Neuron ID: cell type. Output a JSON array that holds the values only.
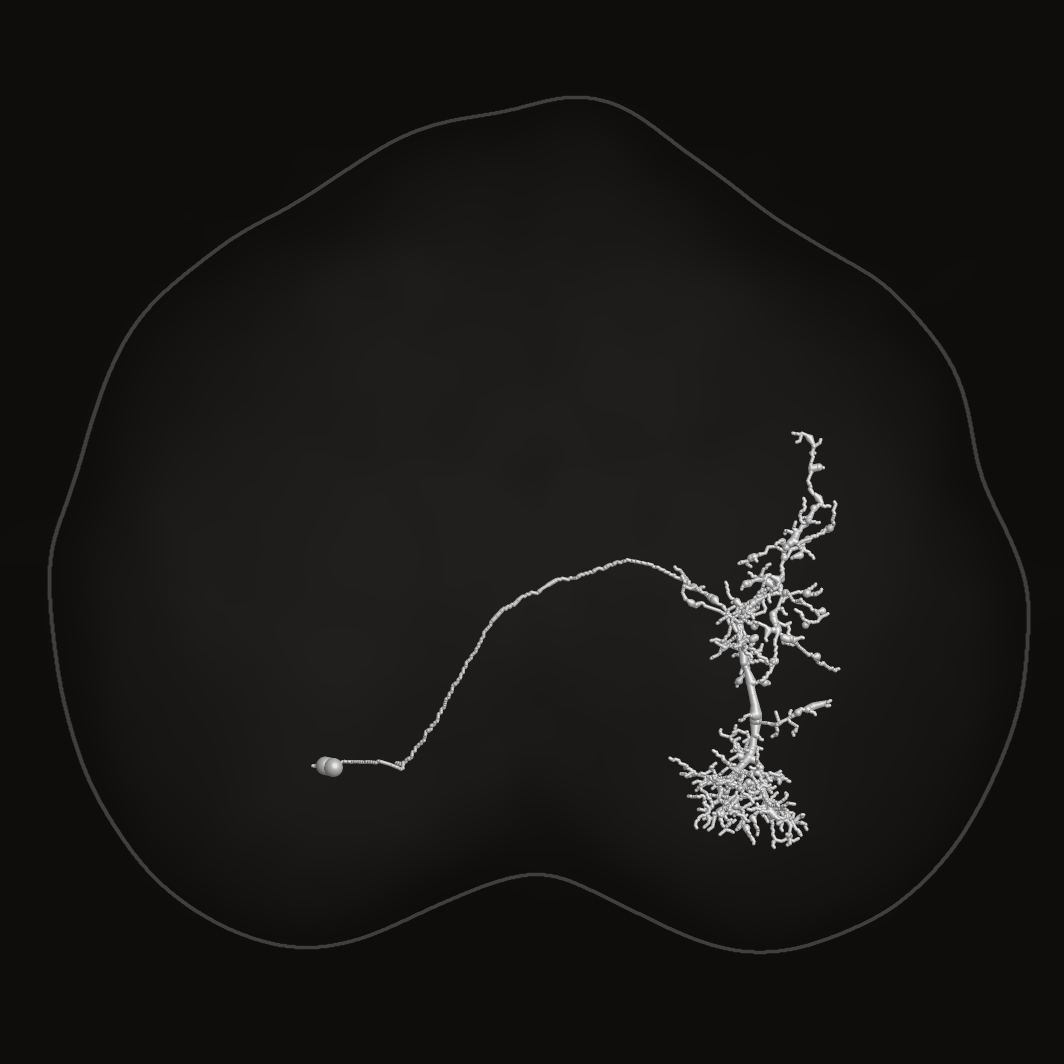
["IN12B043"]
